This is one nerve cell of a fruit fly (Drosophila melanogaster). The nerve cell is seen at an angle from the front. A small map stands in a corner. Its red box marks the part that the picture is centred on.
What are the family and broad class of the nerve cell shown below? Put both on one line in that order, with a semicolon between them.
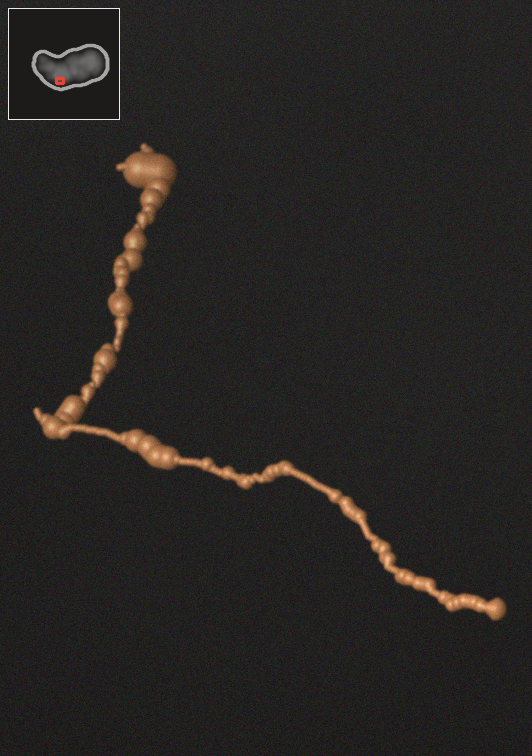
class visual; photoreceptor or other optic-lobe sensory neuron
